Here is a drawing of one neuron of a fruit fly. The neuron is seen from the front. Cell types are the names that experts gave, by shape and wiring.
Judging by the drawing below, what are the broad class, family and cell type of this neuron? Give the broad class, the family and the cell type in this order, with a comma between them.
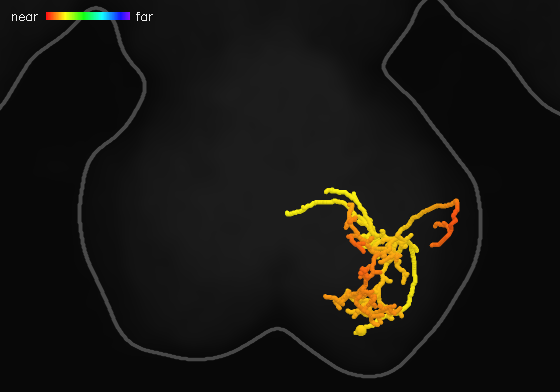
nerve-cord intrinsic neuron, hemilineage 04B, IN04B112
